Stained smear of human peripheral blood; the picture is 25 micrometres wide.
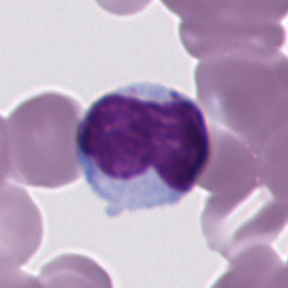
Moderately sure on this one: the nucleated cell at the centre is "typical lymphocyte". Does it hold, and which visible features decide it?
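Shape roughly round; cell about 12 micrometres across. Nucleus about 12 by 8 micrometres, filling about 70% of the cell's area; chromatin dark purple and coarsely clumped; no nucleoli seen. Cytoplasm pale blue, without vacuoles; lower edge slightly ragged, with a small projection at the lower left.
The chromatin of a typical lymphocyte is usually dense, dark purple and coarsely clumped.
The chromatin here matches that, for typical lymphocyte.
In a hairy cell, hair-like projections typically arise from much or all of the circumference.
Here there is only a small projection at the lower left on a slightly ragged lower edge, which counts against hairy cell. Verdict: typical lymphocyte fits.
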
